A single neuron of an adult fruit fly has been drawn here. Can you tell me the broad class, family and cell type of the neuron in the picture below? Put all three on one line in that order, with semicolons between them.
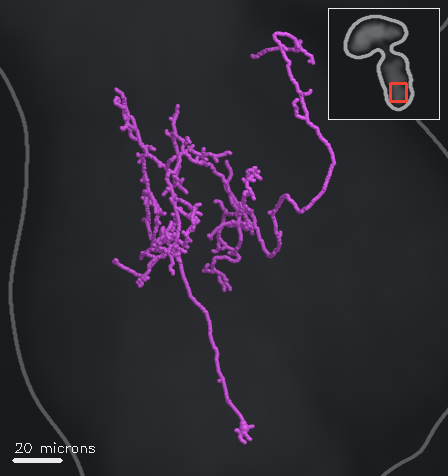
nerve-cord intrinsic neuron; hemilineage 05B; IN05B084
